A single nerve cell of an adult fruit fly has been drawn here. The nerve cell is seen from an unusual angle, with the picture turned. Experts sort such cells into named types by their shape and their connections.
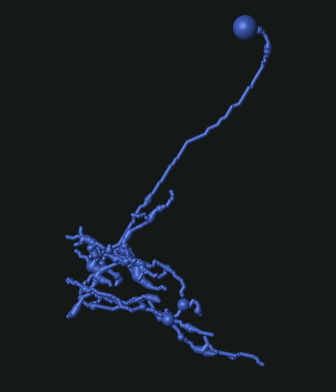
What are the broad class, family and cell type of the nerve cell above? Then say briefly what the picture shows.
It is an optic-lobe intrinsic neuron. Its family is Cm. Its cell type is Cm1. The cell body is at the upper right of the picture. As drawn here it is taller than it is wide.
